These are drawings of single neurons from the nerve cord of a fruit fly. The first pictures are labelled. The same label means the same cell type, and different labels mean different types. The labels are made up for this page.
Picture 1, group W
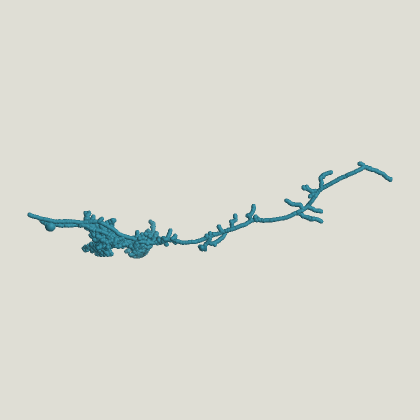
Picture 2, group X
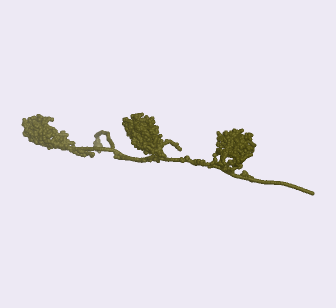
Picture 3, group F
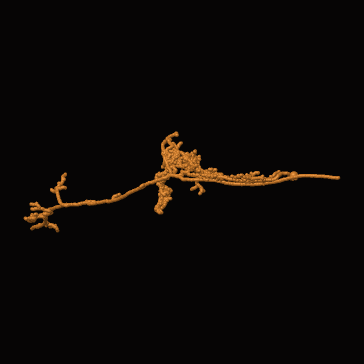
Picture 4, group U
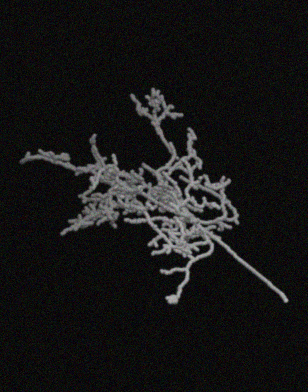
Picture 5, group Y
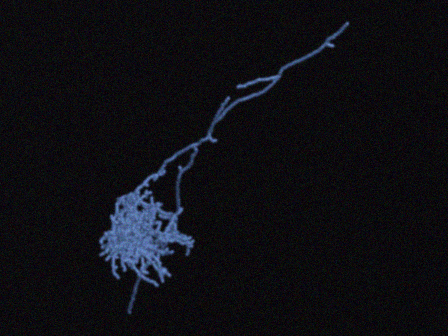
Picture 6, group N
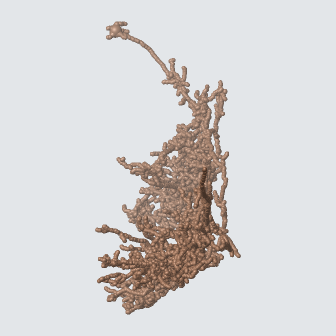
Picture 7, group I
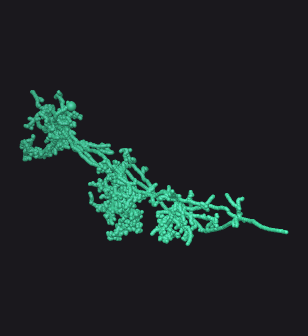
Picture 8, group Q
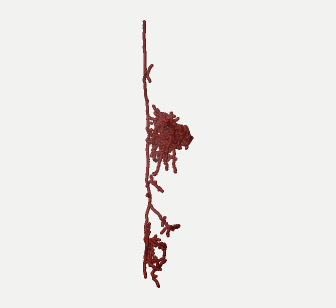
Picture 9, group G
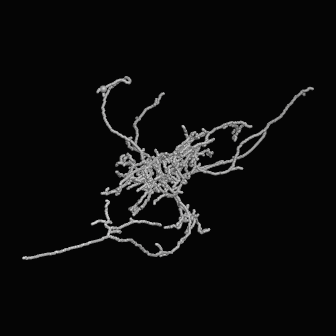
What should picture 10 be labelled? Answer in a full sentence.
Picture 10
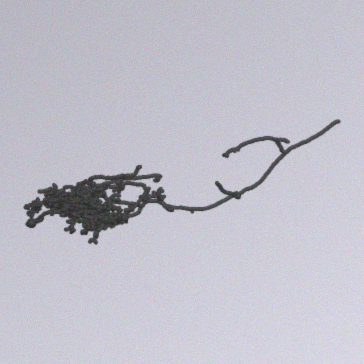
It belongs to group I.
